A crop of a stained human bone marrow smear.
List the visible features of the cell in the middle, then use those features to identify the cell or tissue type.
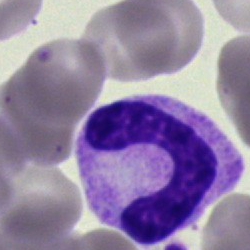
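Look at the way the nucleus bends into a horseshoe, its open side toward the left. It stays one continuous band rather than breaking into separate lobes. There's plenty of pale lilac cytoplasm around it, and the outline is smooth with no surface projections. So that one's a band neutrophil.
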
